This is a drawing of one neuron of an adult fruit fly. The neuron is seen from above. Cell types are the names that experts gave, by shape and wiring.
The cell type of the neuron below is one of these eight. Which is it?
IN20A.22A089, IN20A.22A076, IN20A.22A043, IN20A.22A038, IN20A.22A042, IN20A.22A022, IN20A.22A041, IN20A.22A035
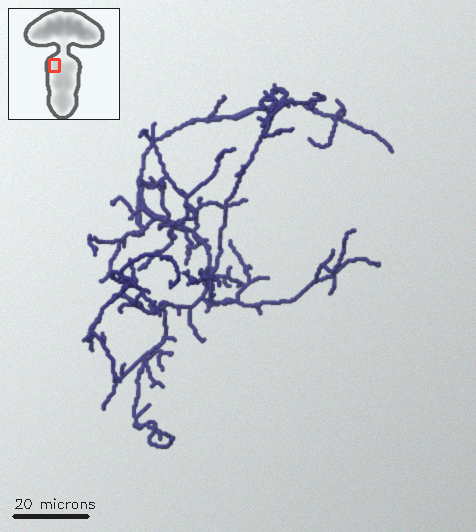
IN20A.22A038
